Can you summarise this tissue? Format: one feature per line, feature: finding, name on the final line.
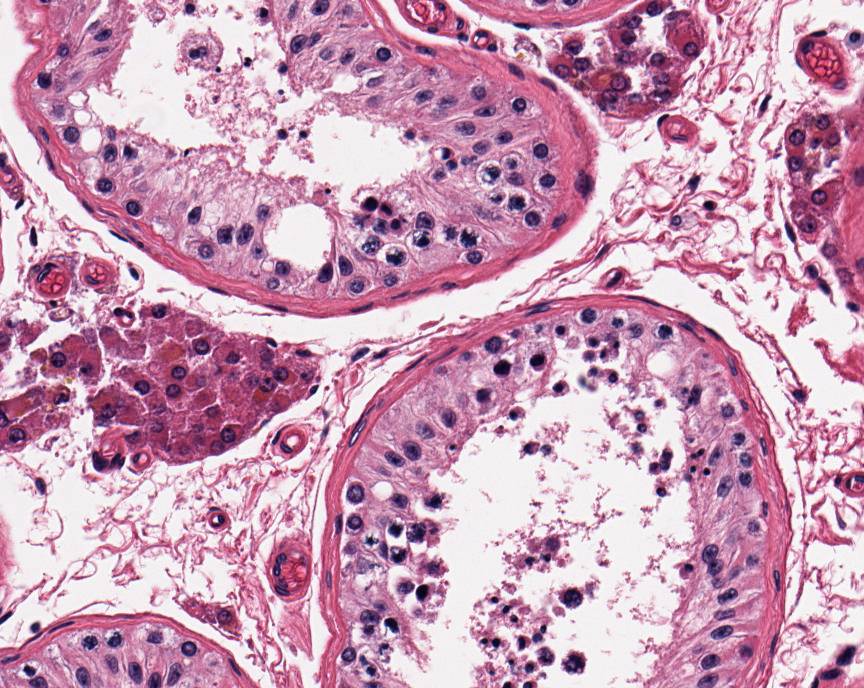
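Tubules: parts of several, rounded, cut in cross section
Largest tubules: upper left and lower right
Between tubules: loose interstitial tissue
Lining: stratified epithelium several cells deep
Nuclei: rounded, in multiple layers
Cell cluster: left middle, between tubules; polygonal, abundant deeply eosinophilic cytoplasm, round nuclei
Vacuoles: several, clear, round, in upper left tubule epithelium
Tissue: testis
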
